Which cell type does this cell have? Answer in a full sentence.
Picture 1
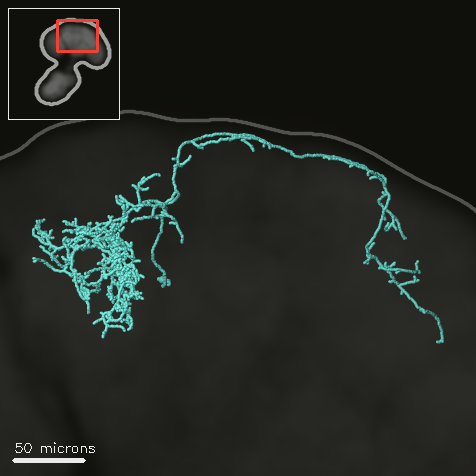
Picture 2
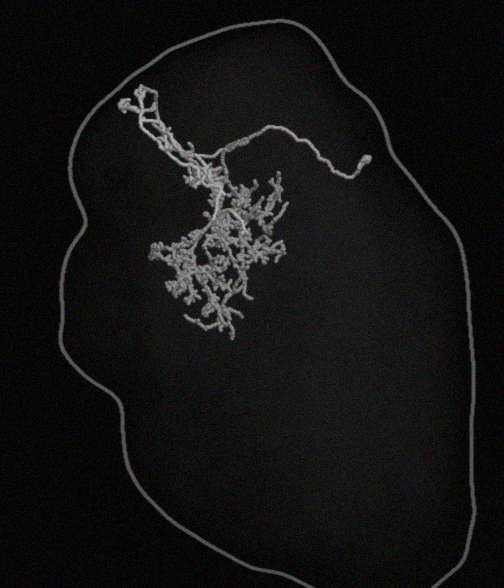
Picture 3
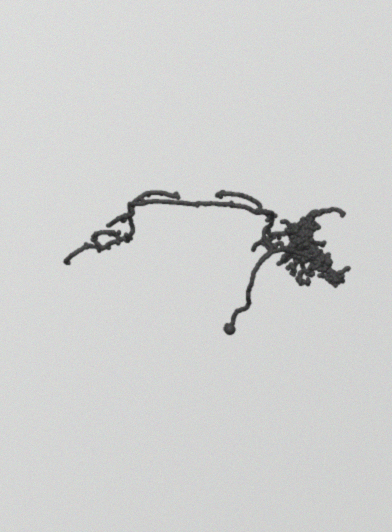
The cell type is pC1_11b.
